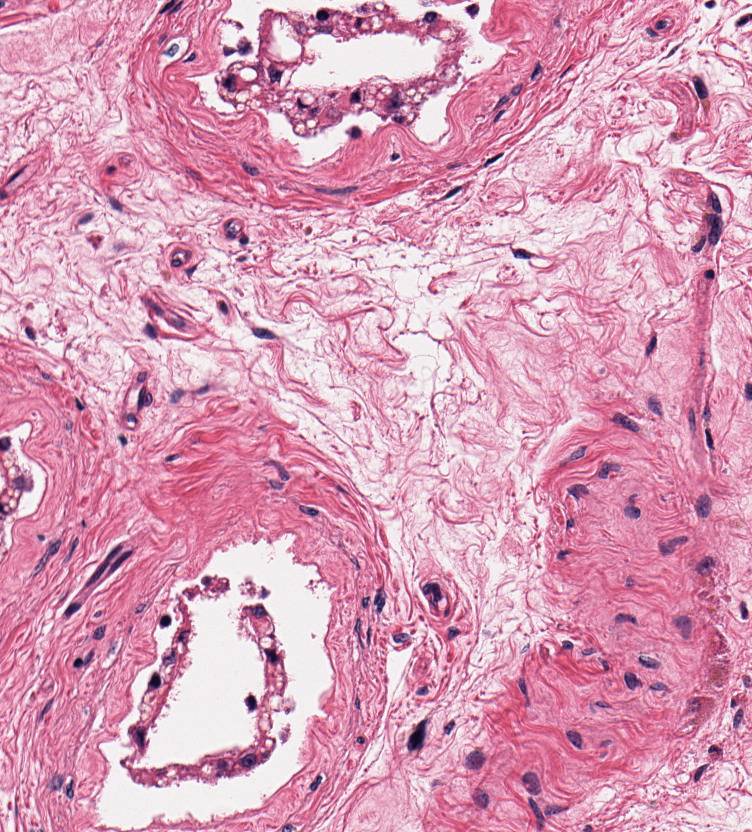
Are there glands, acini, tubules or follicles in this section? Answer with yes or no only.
Yes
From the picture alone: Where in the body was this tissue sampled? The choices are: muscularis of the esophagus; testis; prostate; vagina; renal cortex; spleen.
testis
